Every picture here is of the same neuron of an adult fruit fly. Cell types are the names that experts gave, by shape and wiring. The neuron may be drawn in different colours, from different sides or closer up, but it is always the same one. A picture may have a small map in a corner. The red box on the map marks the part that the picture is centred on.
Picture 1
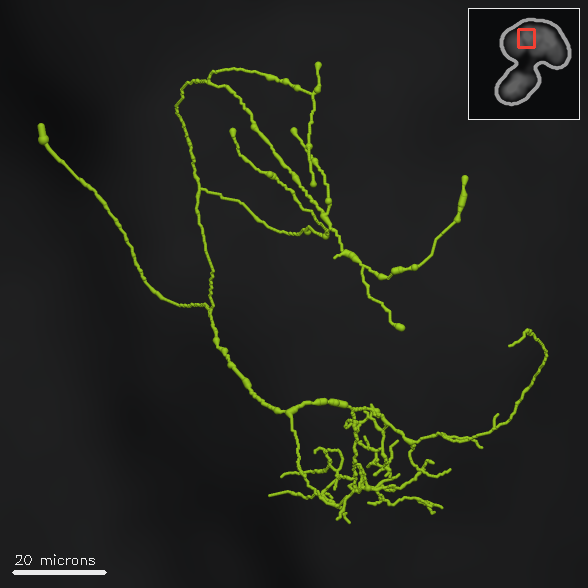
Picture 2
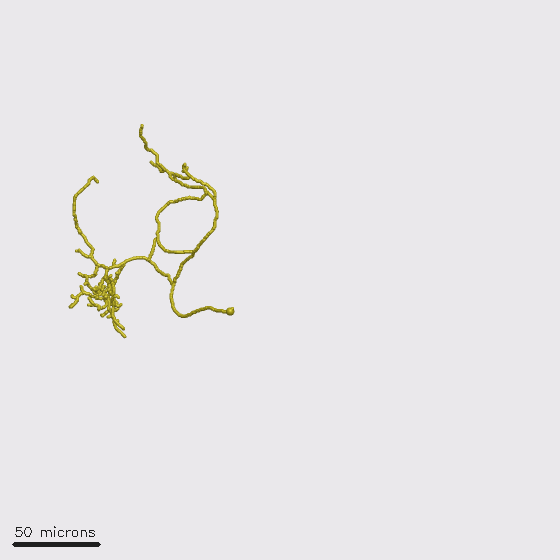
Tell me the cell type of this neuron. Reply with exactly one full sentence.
In the scheme of cell types, this neuron is PLP158.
